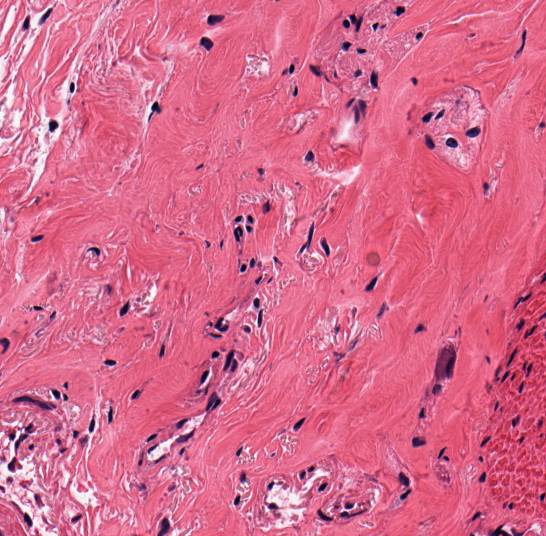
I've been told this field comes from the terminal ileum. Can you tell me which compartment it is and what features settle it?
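Dense connective tissue, checked point by point. First, nearly the whole field is dense pink-staining collagen, with no epithelium anywhere. Second, the bundles are thick, wavy and interlacing rather than set in straight parallel rows.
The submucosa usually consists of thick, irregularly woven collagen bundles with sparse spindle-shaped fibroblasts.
Third, cells are sparse, with small, dark, mostly elongated nuclei between the bundles.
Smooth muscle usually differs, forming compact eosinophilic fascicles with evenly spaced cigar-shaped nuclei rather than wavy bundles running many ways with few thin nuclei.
Last, no fat cells are present.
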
